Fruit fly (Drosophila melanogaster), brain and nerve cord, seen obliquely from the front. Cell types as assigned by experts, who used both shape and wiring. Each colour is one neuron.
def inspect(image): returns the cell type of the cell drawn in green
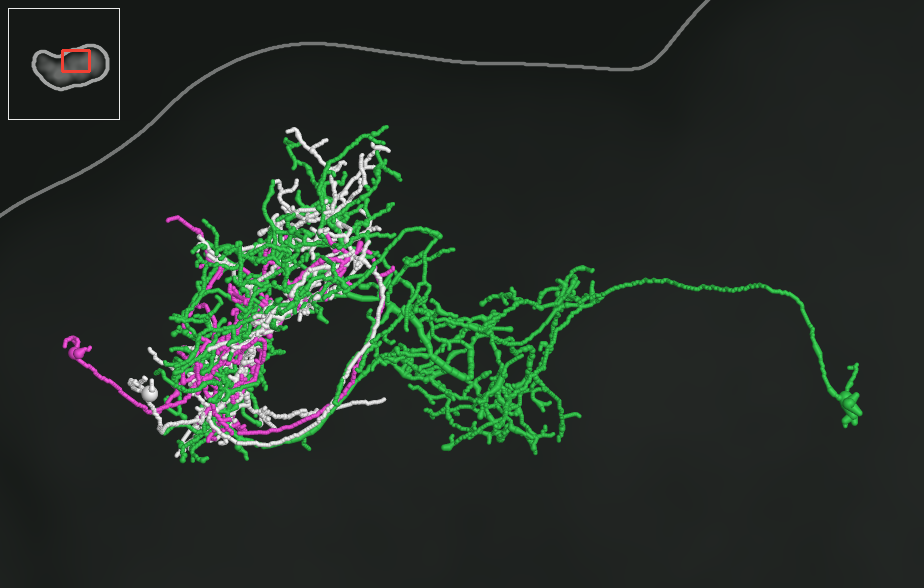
SLP216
